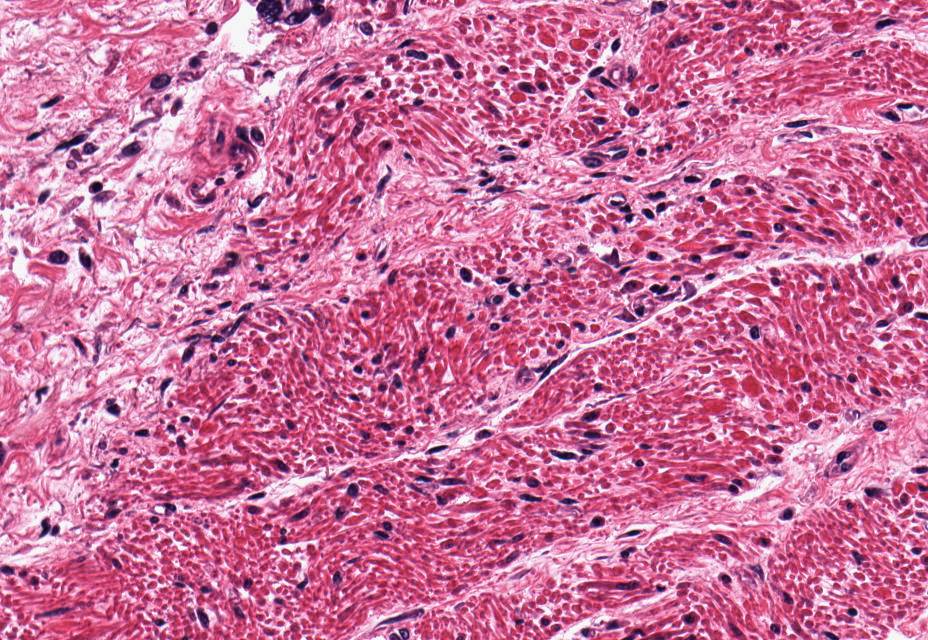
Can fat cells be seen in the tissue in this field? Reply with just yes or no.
No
